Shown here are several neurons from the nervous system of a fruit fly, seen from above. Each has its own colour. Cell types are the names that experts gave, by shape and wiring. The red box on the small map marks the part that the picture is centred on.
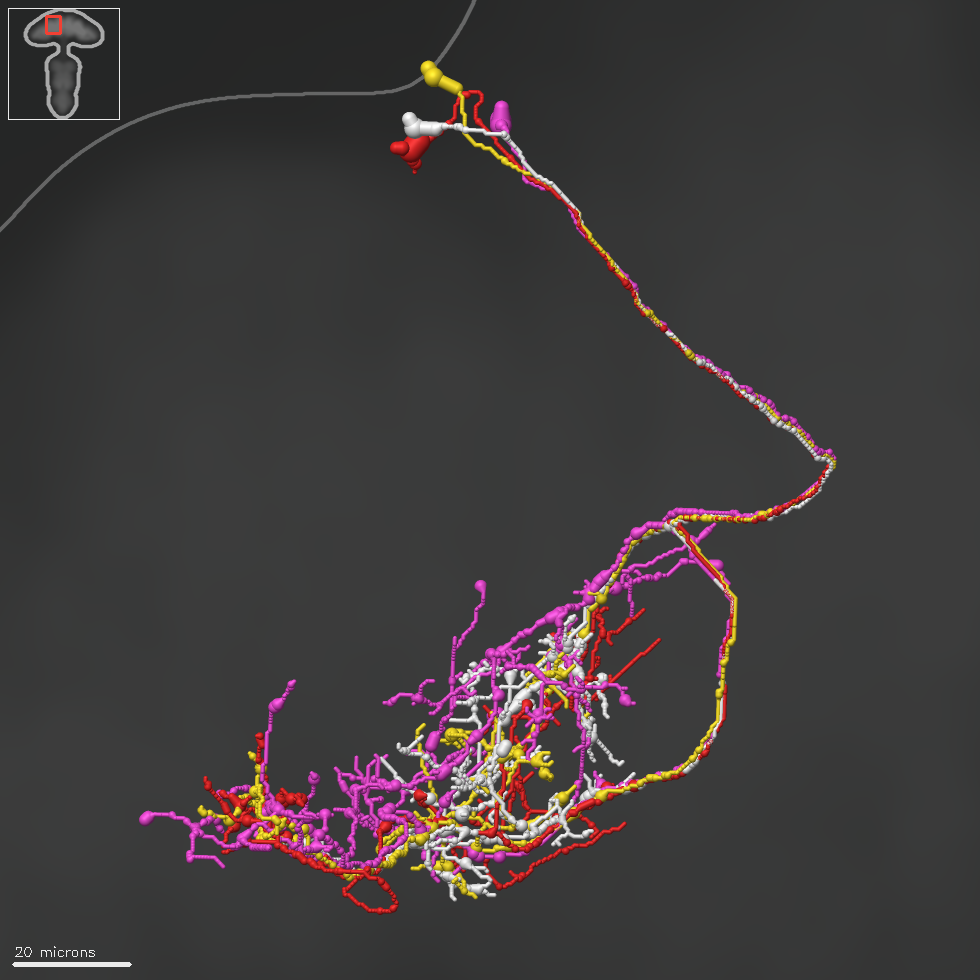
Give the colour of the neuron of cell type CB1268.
white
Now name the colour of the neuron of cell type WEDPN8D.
magenta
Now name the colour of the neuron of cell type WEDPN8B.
red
